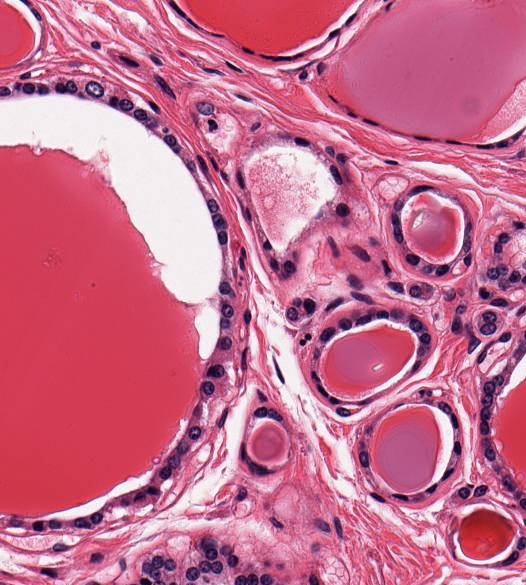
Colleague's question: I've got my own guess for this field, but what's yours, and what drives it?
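Each structure here is a thyroid follicle. The follicles are closed and rounded, of very unequal size, the largest filling most of the left side. Most lumens hold smooth, homogeneous, deep pink material.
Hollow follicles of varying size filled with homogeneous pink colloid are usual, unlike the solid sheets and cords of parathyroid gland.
Each is lined by a single layer of flattened to low cuboidal cells, their small, round, dark nuclei ringing the lumen.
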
